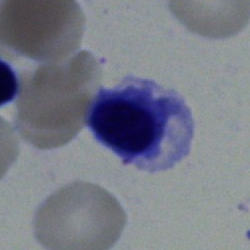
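Erythroblast. Stained bone marrow smear. Outline irregular, edge finely scalloped. No nucleolus seen. Moderate rim of pale lavender-blue cytoplasm, mainly right of the nucleus. Paler, clearer cytoplasmic zone at the lower right of the nucleus.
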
